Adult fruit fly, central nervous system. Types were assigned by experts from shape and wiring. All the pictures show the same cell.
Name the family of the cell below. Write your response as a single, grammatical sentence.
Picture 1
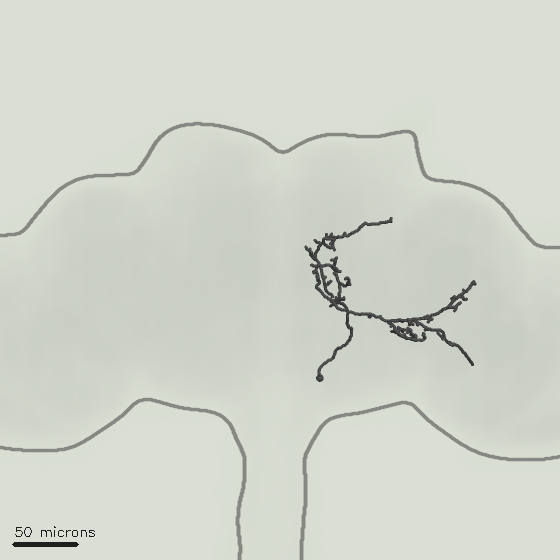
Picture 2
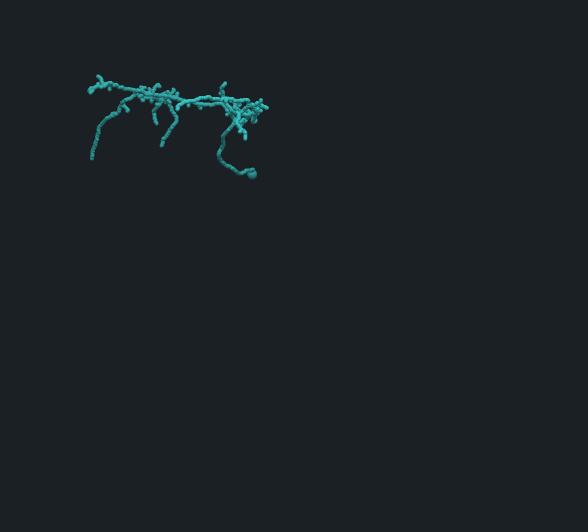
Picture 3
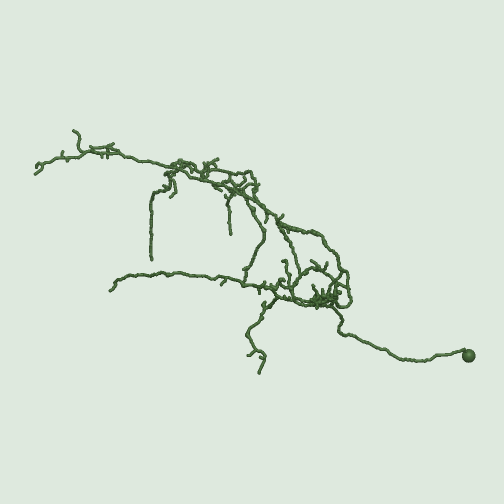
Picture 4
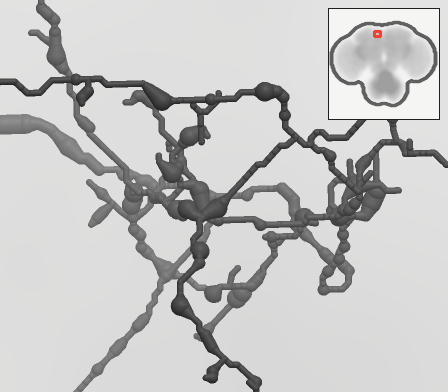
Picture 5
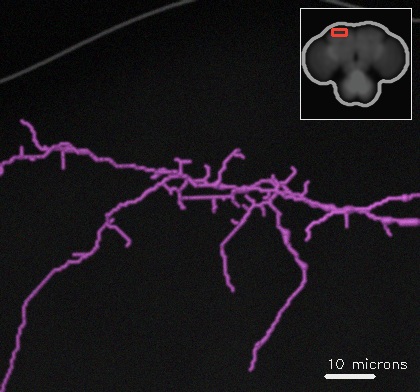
This neuron is designated as family hemilineage DM4_dorsal.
